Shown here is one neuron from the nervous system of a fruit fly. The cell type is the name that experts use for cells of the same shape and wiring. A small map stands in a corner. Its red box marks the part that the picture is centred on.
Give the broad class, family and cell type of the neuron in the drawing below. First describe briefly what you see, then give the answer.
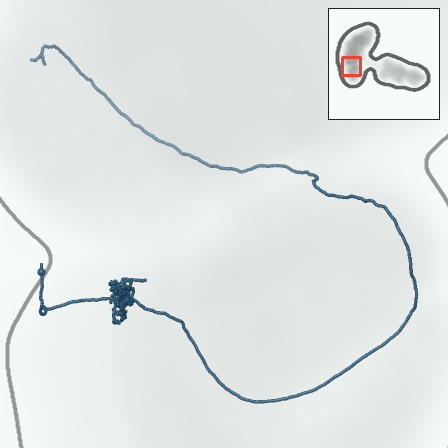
It is in the brain and does not reach the nerve cord. The cell body is on the left of the picture. This is a visual projection neuron. Its family is MeTu. It is of cell type MeTu1.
